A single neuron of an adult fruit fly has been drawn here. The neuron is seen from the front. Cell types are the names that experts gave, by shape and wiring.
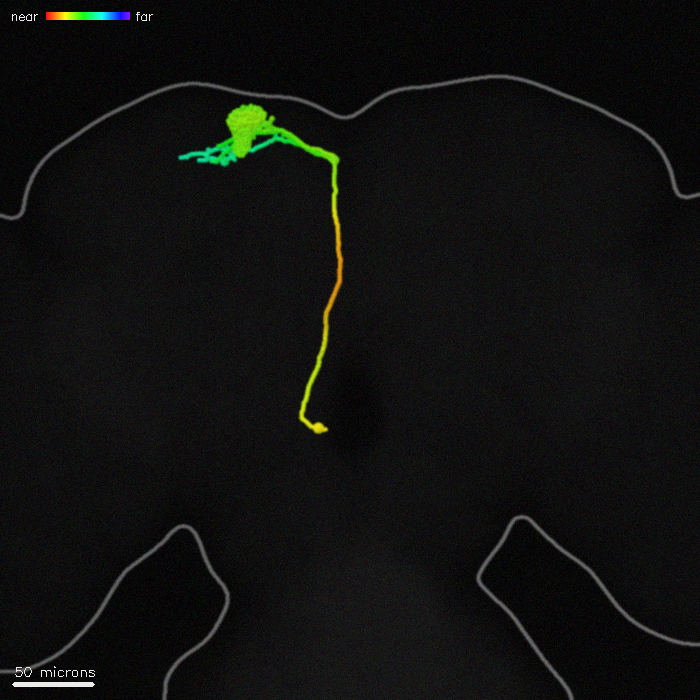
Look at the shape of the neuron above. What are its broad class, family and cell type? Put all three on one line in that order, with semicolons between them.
central-brain intrinsic neuron; hemilineage FLAa2; MBON14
